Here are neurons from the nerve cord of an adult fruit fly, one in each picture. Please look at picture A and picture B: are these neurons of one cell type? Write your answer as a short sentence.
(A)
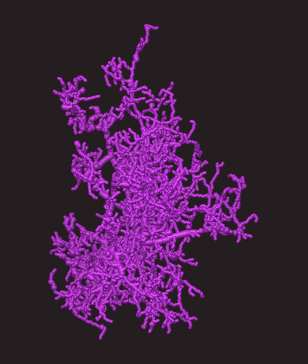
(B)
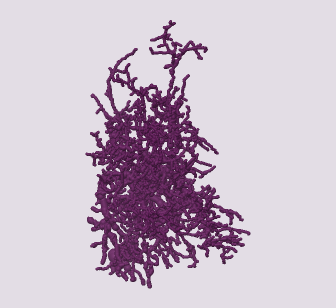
They are of different cell types.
